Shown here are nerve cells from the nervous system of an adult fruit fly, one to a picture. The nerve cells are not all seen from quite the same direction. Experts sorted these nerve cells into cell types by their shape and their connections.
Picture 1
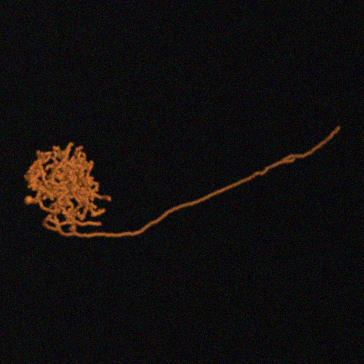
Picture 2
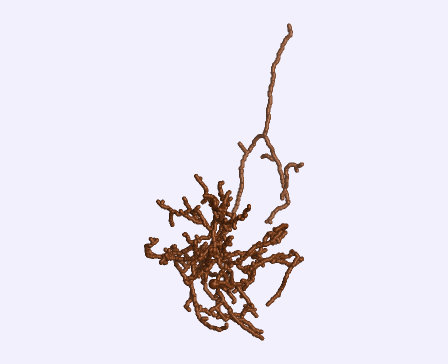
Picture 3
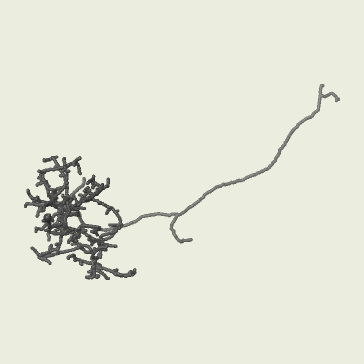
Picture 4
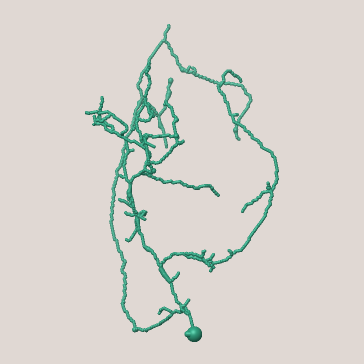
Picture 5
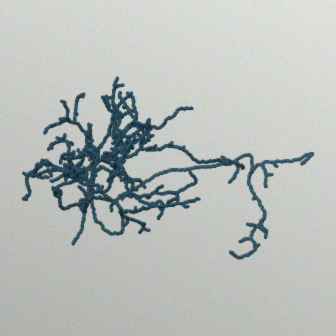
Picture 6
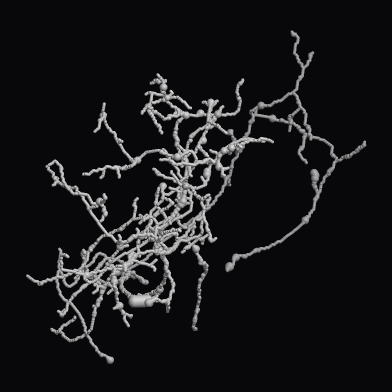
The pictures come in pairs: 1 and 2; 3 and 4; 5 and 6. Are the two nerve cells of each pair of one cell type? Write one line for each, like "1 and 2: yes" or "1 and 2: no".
1 and 2: no
3 and 4: no
5 and 6: yes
